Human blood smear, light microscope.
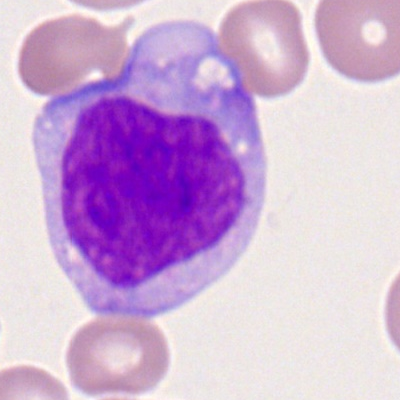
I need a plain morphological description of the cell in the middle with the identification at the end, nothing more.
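The nucleus lies off-centre, so the widest band of cytoplasm is toward the upper right. Its chromatin is finely textured and lacy rather than clumped into dark blocks. The cytoplasm is pale blue. At the upper right, a small cluster of clear vacuoles lies in the cytoplasm. The cell is a monocyte.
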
